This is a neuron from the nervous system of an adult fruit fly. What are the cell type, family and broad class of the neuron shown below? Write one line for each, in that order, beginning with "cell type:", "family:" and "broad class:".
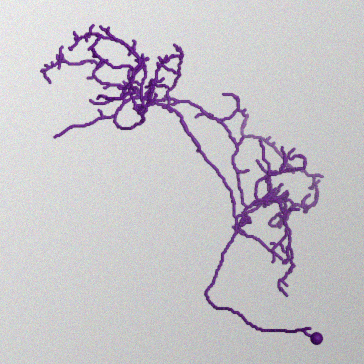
cell type: SLP242
family: hemilineage CREl1
broad class: central-brain intrinsic neuron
